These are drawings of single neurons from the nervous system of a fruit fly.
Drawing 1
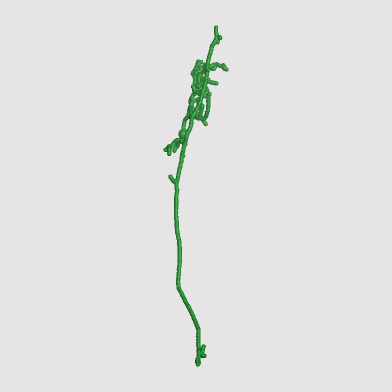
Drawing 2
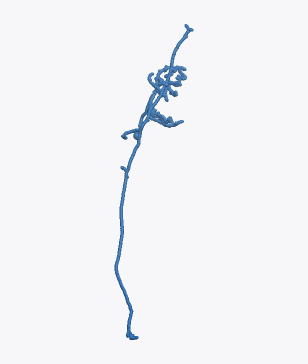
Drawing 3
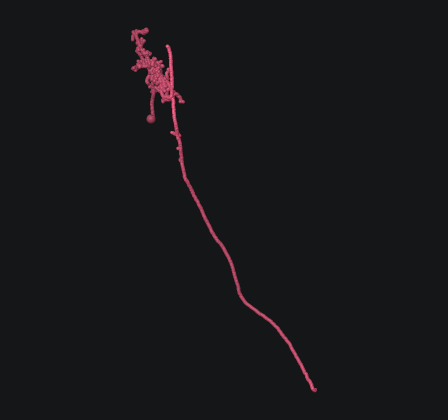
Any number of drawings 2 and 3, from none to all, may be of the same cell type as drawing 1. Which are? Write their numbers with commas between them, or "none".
2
